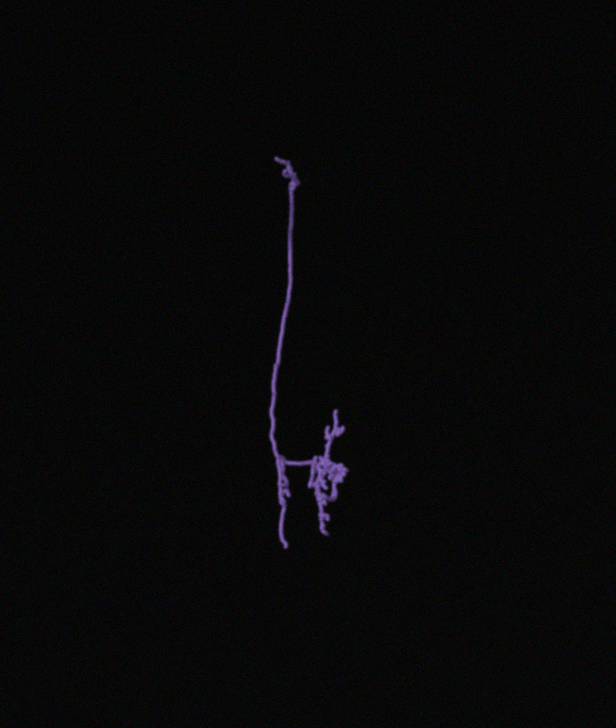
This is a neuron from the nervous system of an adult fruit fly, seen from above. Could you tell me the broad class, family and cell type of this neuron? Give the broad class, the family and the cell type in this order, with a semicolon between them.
ascending neuron; hemilineage 07B; AN07B060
